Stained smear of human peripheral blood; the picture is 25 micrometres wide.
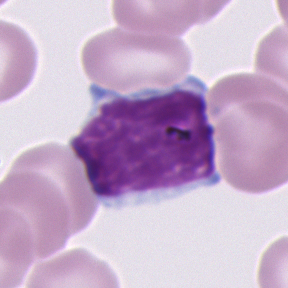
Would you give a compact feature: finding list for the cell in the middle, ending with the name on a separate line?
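Nucleus: a single unlobed mass
Chromatin: dense purple with small paler patches
Cytoplasm: pale blue
Speck: small and black, over the right part of the nucleus
Name: typical lymphocyte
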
